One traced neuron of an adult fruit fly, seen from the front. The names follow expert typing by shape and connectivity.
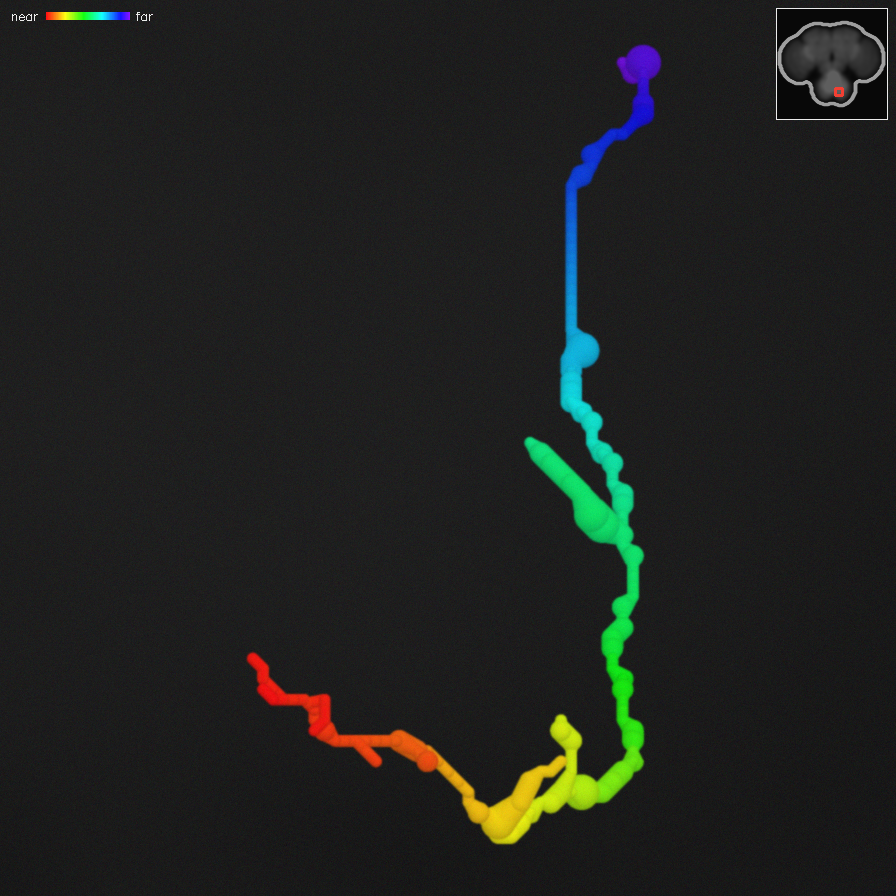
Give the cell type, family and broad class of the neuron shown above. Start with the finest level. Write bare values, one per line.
SNta28
class mechanosensory tactile
sensory neuron entering the nerve cord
